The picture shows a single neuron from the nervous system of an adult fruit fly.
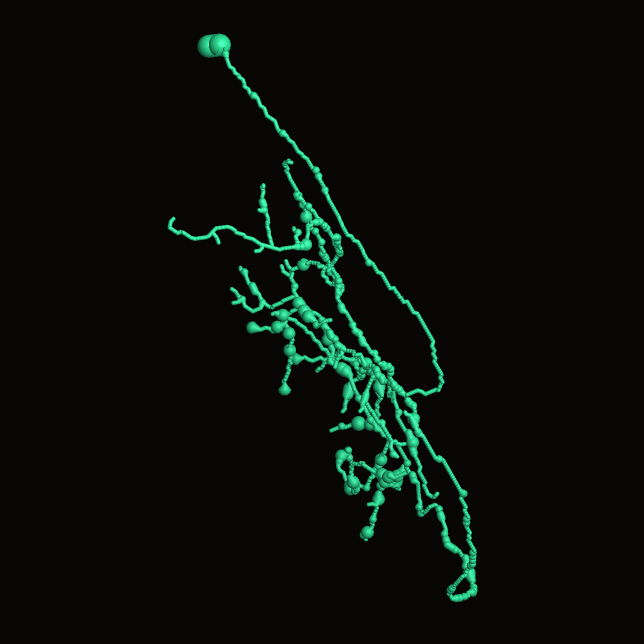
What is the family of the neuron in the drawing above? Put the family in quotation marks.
"hemilineage LHp2"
